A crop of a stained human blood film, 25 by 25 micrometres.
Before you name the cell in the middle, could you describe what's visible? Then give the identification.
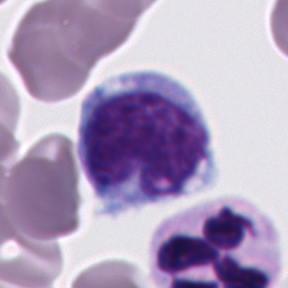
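The cell outline is roughly round, with a ragged edge along the lower-left side. The nucleus measures about 11 by 9 micrometres and holds dark purple, coarsely clumped chromatin. The cytoplasm is pale blue. This is a monocyte.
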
